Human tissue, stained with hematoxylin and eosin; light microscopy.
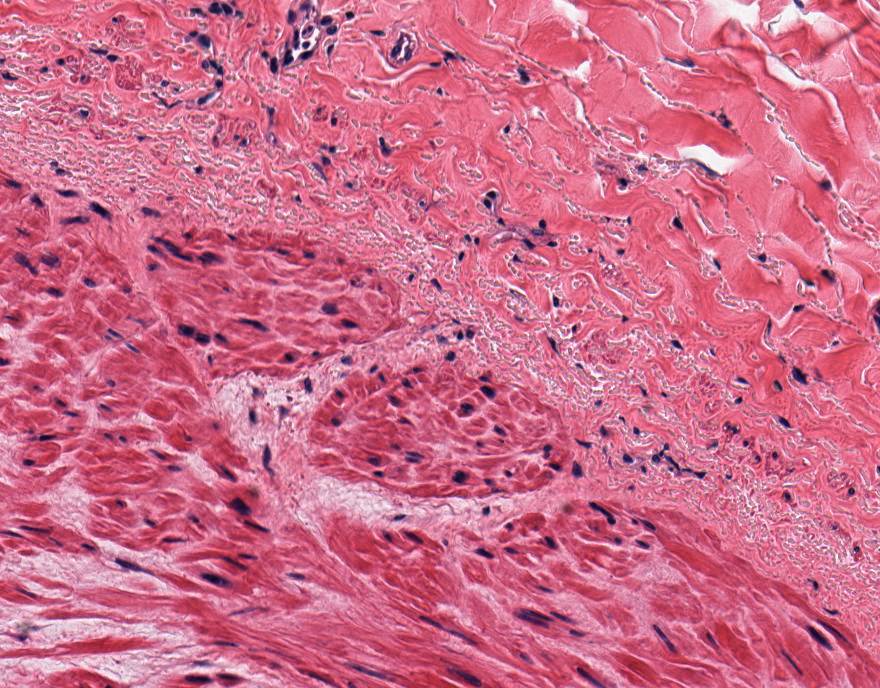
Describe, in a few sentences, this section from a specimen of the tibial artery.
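I see two territories: smooth muscle bundles in the lower left half, collagenous connective tissue in the upper right. The muscle nuclei are elongated, blunt-ended and dark purple. Between bundles runs pale, loose, wispy connective tissue, whereas the collagen holds only sparse, scattered nuclei.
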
